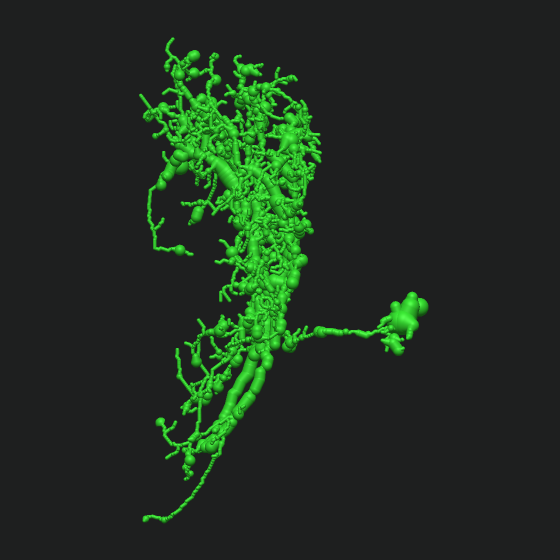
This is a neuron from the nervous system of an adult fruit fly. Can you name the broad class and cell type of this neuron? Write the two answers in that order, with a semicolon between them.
central-brain intrinsic neuron; GNG206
